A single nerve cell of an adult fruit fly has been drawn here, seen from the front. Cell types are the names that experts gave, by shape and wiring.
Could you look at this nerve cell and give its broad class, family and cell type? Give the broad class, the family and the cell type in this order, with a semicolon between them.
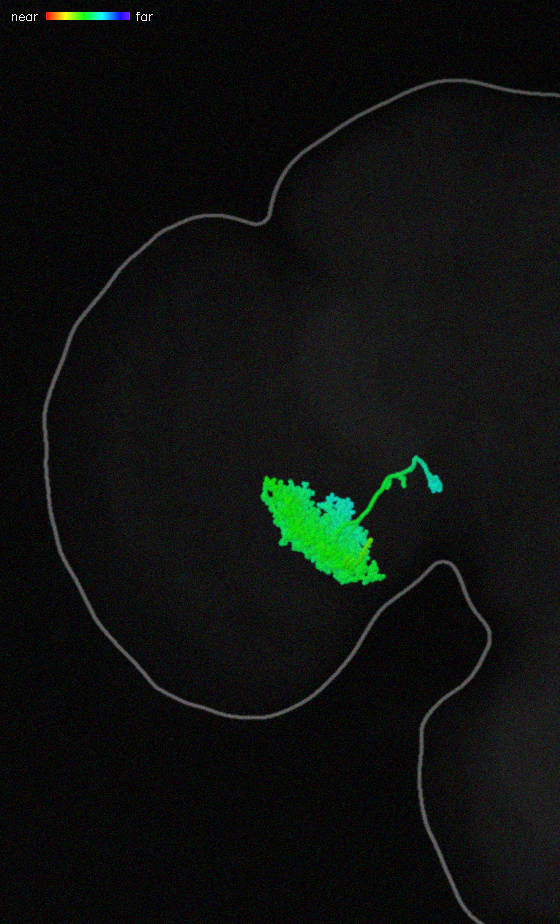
optic-lobe intrinsic neuron; Li; Li17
